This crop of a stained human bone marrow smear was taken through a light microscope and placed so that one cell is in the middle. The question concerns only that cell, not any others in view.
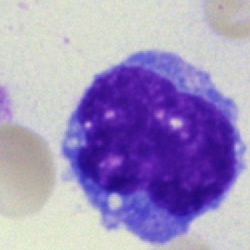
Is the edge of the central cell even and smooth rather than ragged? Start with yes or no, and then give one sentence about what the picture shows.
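No. The cell outline is irregular, with a ruffled, uneven edge.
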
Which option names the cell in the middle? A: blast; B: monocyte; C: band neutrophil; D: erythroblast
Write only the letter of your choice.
A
